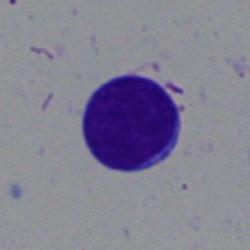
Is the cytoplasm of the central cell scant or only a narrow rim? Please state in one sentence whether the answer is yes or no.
Yes, the cell's cytoplasm is limited to a thin rim around the nucleus.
